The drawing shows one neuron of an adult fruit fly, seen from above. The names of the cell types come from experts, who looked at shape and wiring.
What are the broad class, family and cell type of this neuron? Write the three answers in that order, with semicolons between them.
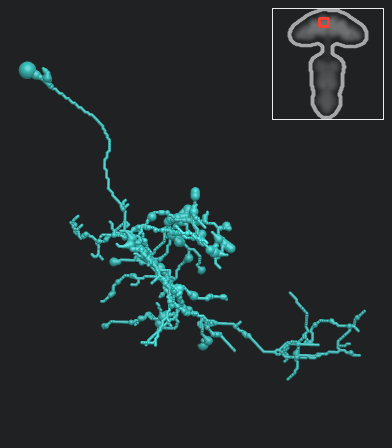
central-brain intrinsic neuron; hemilineage TRdl_b; GNG359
